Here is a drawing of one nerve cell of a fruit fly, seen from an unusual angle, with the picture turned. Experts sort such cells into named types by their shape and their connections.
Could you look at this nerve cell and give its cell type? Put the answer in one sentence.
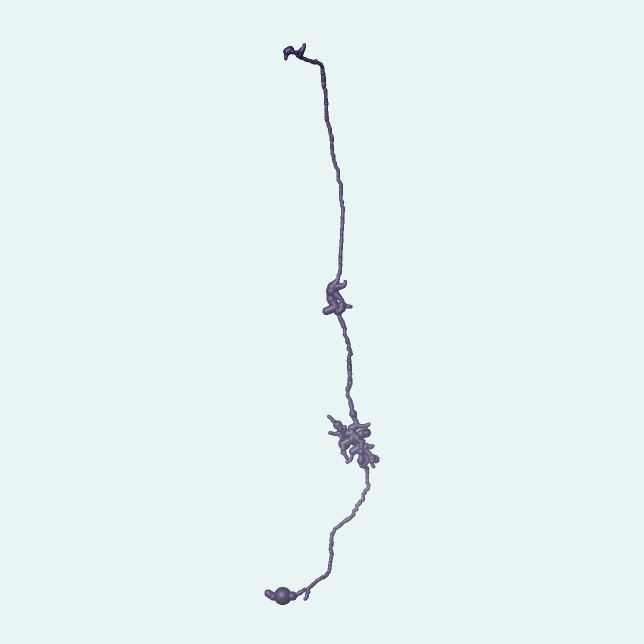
The cell type is Tm1.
